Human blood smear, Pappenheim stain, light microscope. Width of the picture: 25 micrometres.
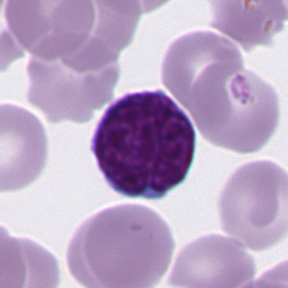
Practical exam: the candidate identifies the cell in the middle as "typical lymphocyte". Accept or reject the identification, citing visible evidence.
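Decisive: no granules in the cytoplasm, and cytoplasm present only as a thin sliver at the bottom of the cell.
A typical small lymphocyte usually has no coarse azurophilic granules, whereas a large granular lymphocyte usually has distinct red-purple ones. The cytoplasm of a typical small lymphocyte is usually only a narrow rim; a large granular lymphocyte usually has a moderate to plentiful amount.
Verdict: typical lymphocyte, not large granular lymphocyte. Cell about 9 micrometres across; nucleus round, about 9 micrometres across, filling about 90% of the cell's area. Small notch in the lower edge of the nucleus. No nucleoli seen.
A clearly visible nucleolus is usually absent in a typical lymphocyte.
Visible cytoplasm pale blue; outline smooth and rounded, without surface projections.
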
